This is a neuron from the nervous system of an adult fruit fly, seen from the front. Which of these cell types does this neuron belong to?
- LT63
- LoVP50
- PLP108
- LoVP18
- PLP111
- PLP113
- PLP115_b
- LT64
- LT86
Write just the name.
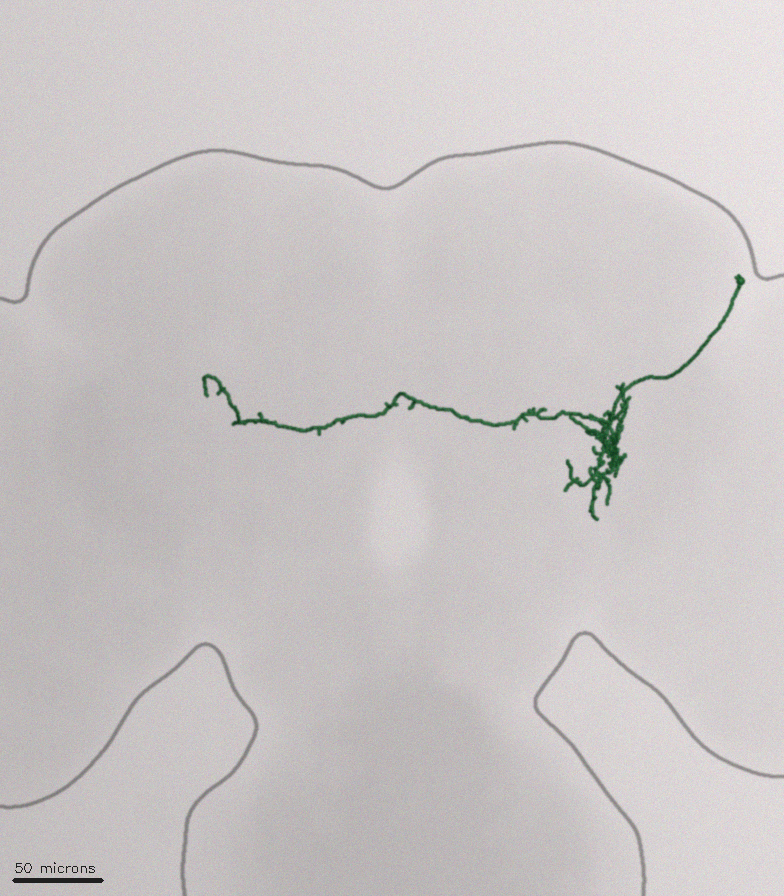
PLP111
